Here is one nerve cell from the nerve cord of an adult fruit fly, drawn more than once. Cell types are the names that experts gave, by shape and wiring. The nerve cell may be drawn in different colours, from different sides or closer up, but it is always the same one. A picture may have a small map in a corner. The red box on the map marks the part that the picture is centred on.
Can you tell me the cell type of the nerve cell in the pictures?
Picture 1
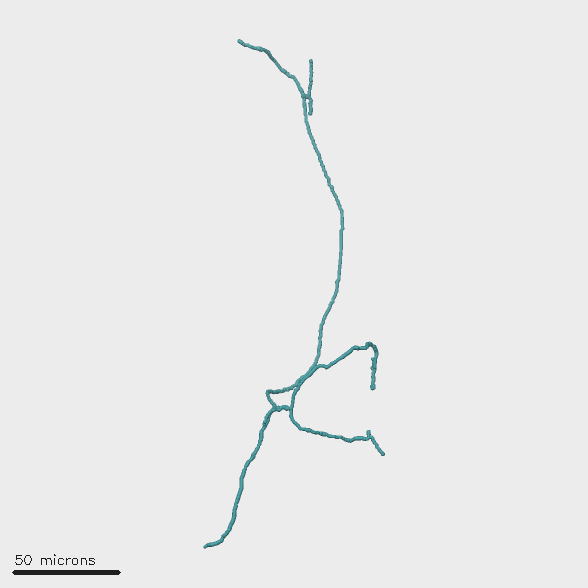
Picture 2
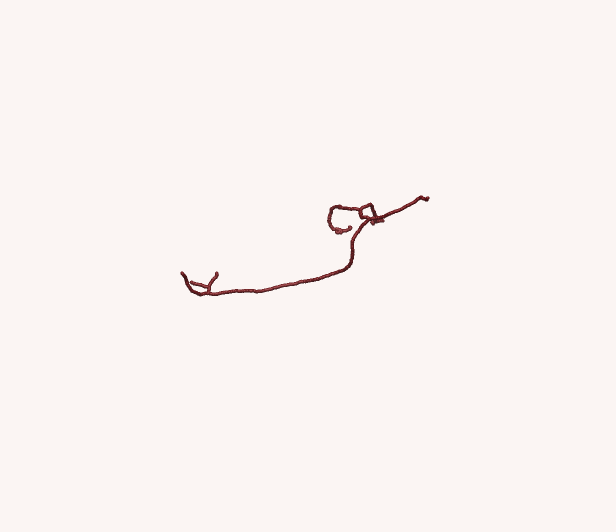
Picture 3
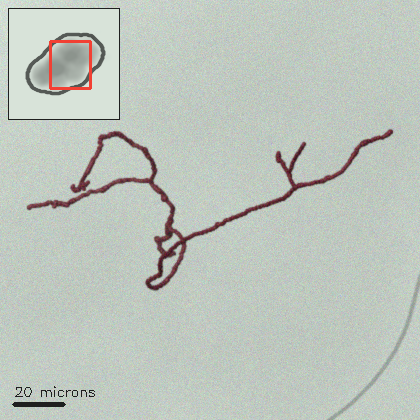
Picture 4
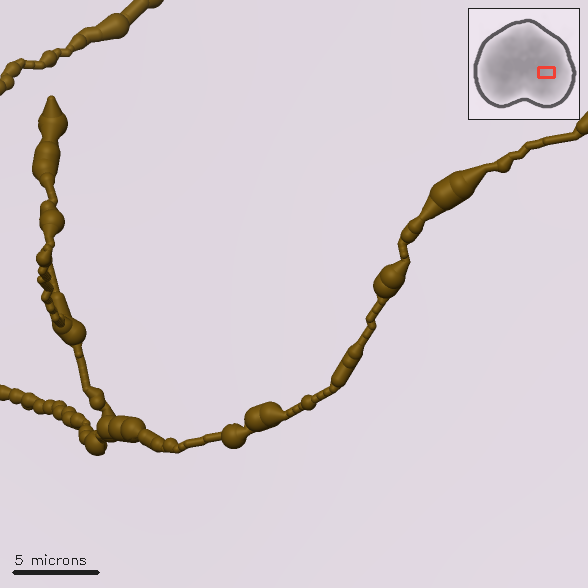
SNpp21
